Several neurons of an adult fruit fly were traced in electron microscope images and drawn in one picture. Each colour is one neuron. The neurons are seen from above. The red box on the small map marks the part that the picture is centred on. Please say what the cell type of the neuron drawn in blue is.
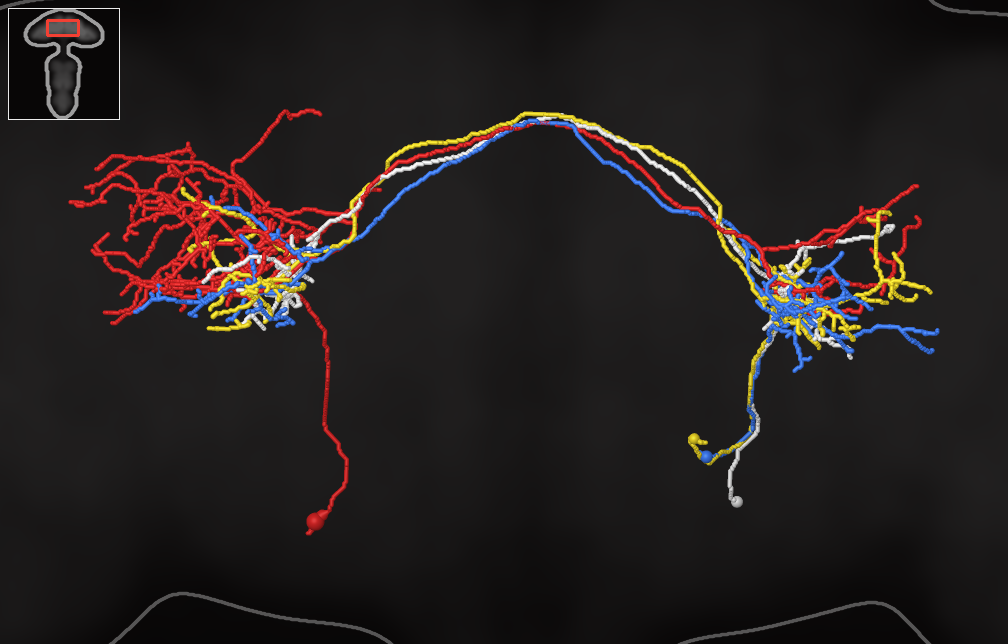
SLP405_b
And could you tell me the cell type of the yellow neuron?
SLP405_a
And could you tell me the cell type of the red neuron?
SLP405_c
